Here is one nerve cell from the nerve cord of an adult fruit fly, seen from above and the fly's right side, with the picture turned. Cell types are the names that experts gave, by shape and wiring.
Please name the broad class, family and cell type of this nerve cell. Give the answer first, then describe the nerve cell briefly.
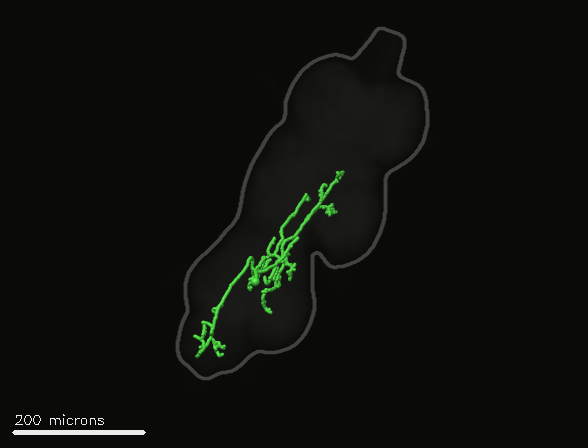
Its broad class is nerve-cord intrinsic neuron. The family is hemilineage 23B. Its cell type is IN23B035. From top to bottom in the picture it spans about 300 microns. In this view it is about as wide as it is tall.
